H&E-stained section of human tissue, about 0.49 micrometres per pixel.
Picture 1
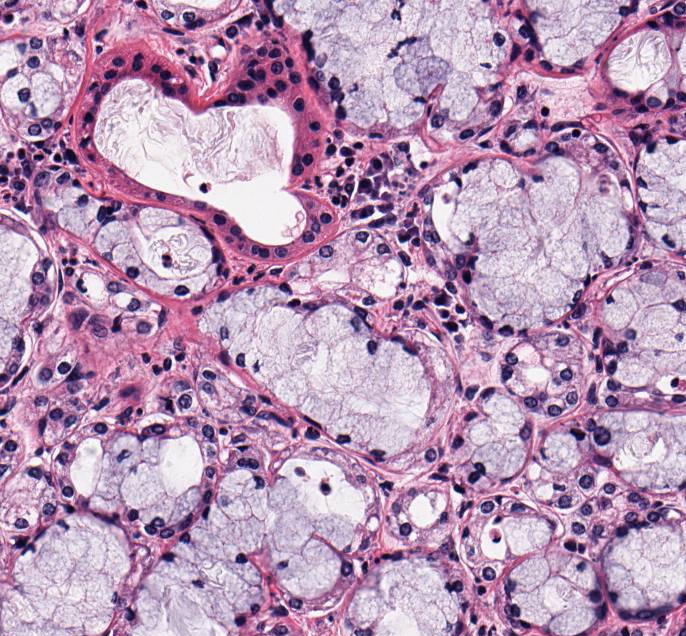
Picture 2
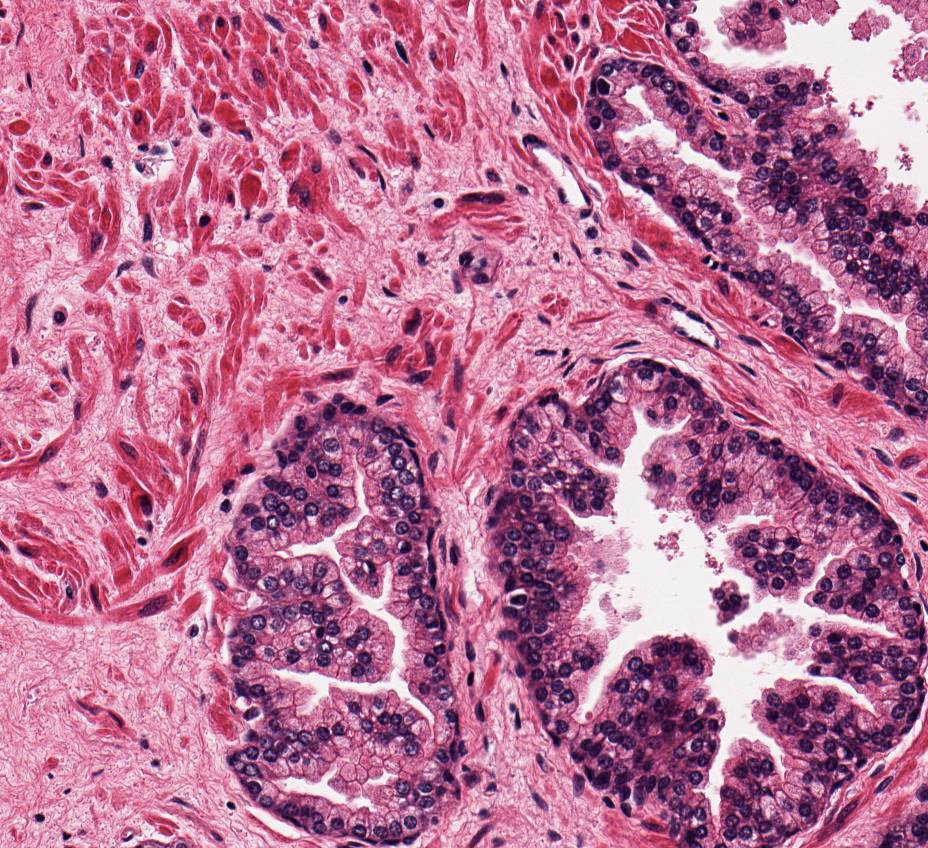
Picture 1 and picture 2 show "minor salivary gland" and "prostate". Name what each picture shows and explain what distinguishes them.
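Right, the minor salivary gland is picture 1 and the prostate is picture 2. The cells of picture 1's glandular units have pale, bubbly, grey-blue cytoplasm typical of mucous cells, with small dark nuclei flattened against the cell base. In picture 2 the epithelium is thrown into folds and papillae jutting into the lumens, its cells with pale, finely vacuolated cytoplasm, visible borders and closely crowded round dark nuclei. Picture 1 also has a single duct at the upper left, lined by cuboidal cells with pink cytoplasm. In the upper left of picture 2's stroma, bundles of smooth muscle cells with deep red cytoplasm run in varying directions.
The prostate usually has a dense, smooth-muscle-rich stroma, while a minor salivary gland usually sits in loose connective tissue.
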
